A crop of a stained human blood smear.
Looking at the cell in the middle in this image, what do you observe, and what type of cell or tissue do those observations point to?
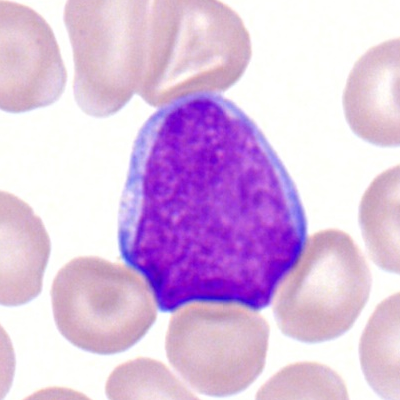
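Looking at the nucleus first, I see one mass with no lobes, and it fills most of the cell. Around it the cytoplasm makes only a thin rim, pale blue in colour. That rim is at its widest on the left side of the cell. This cell is a myeloblast.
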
